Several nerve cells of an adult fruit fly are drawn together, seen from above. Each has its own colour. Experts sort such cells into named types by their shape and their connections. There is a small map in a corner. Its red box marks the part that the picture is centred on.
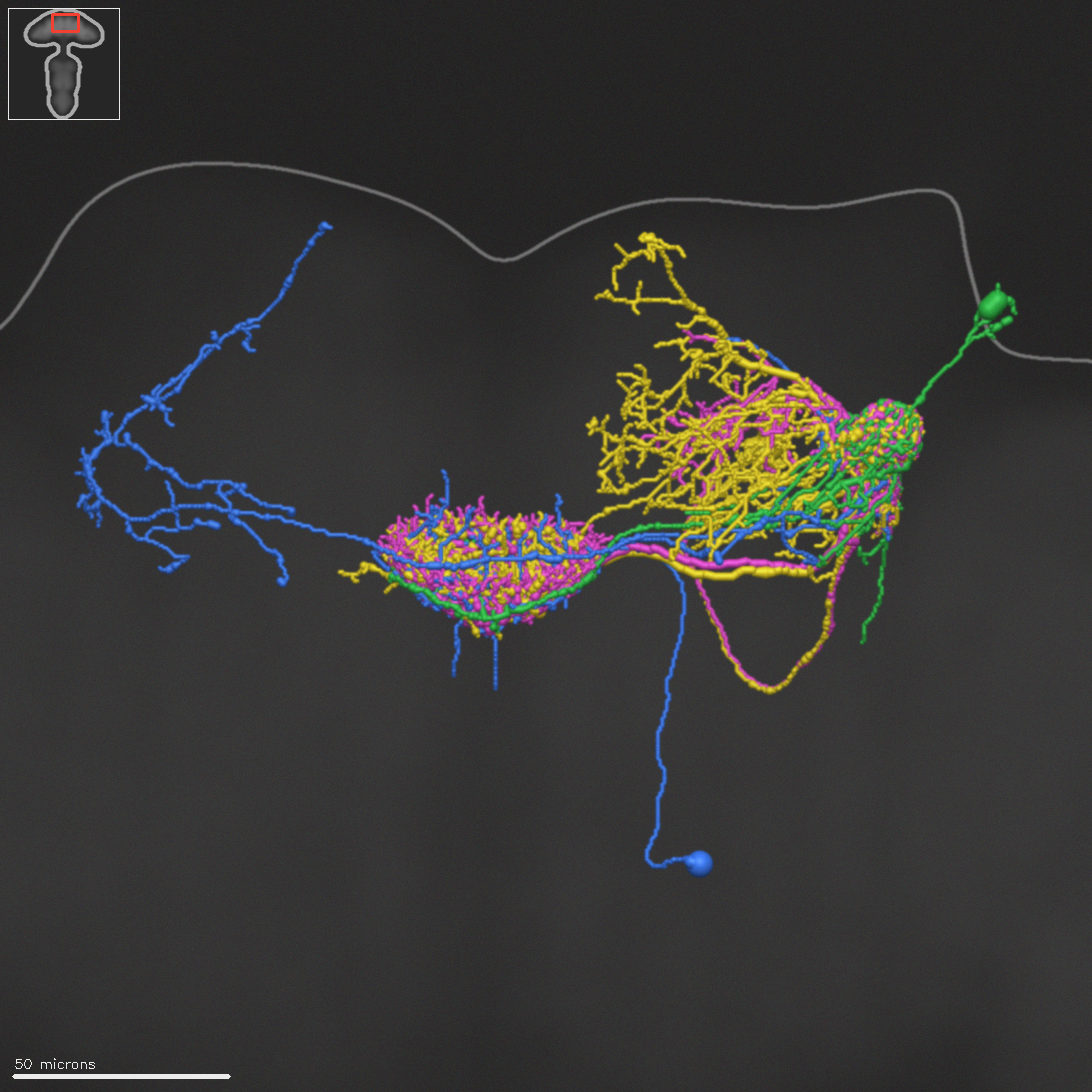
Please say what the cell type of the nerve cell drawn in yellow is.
ExR6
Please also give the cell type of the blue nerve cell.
ExR7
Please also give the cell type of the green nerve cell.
ER6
